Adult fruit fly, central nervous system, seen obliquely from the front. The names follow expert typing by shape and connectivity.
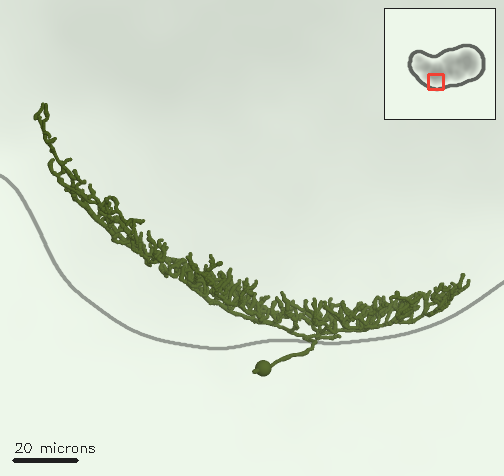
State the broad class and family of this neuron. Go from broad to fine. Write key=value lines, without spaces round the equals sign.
broad_class=optic-lobe intrinsic neuron
family=Dm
